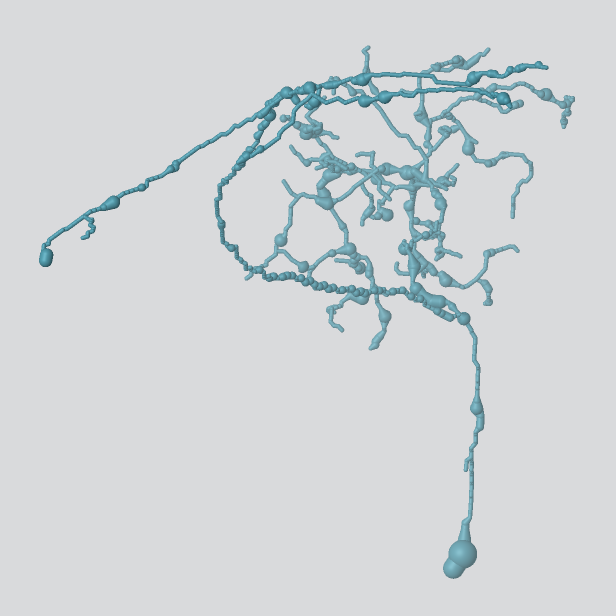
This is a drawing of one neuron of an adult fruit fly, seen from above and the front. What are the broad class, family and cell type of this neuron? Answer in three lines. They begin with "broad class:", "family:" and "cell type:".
broad class: visual projection neuron
family: LC
cell type: LC25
